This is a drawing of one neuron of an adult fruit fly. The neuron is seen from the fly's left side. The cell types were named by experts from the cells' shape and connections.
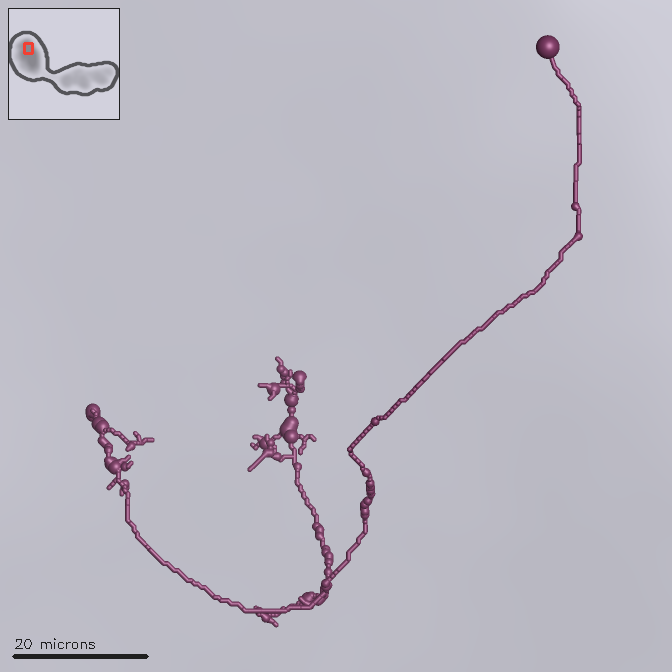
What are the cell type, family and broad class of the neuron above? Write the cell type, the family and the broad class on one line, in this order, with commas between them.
vDeltaL, class CX, central-brain intrinsic neuron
